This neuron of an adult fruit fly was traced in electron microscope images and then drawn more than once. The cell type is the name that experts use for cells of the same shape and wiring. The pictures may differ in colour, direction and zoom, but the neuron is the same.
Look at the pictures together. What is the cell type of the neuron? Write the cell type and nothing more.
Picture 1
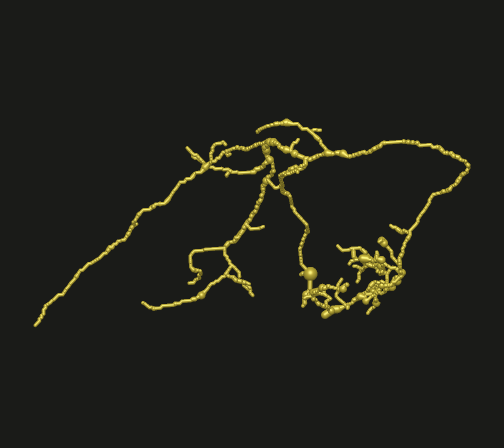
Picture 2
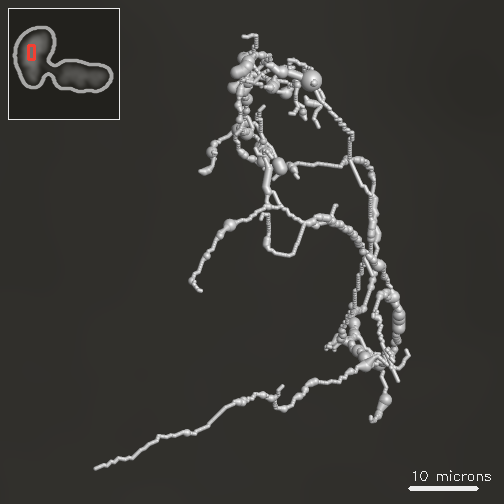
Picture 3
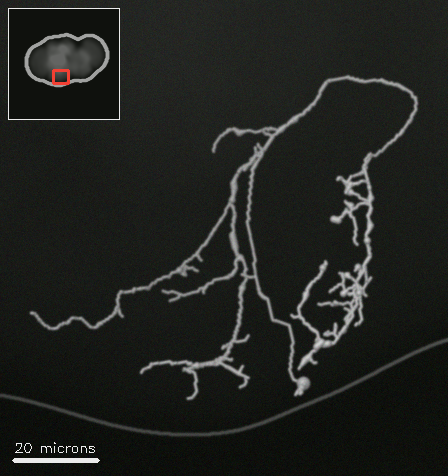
CB4022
